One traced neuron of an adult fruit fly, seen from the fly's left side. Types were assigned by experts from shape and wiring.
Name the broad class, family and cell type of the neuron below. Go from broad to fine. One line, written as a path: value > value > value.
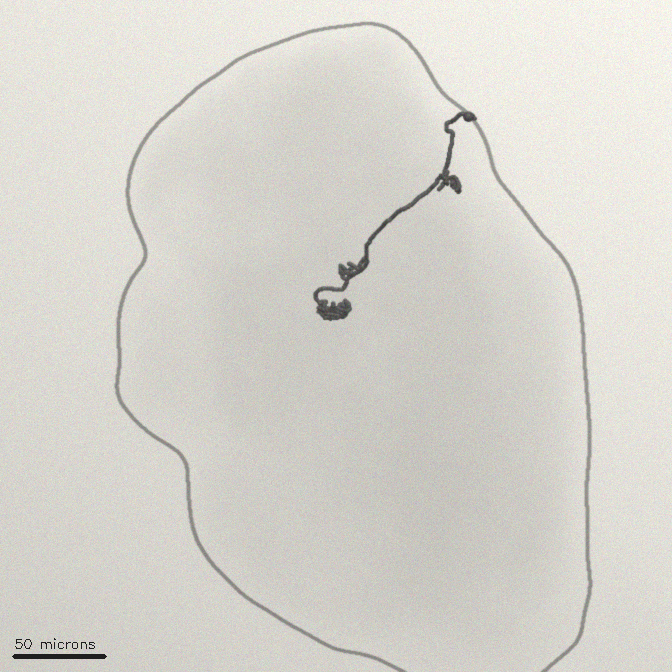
central-brain intrinsic neuron > class CX > PFNm_b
